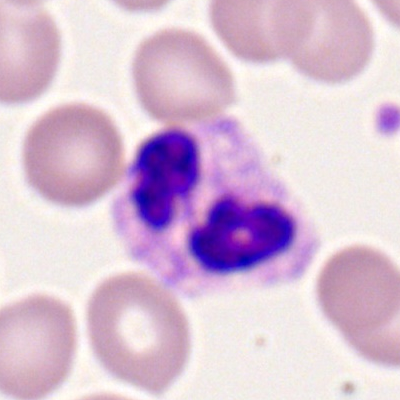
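Segmented neutrophil, the central cell of a stained human blood smear. The outline is irregular and somewhat angular rather than round. The nucleus is divided into two separate-looking lobes, lying at the upper left and lower right. Chromatin is dense, dark purple and coarsely clumped.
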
